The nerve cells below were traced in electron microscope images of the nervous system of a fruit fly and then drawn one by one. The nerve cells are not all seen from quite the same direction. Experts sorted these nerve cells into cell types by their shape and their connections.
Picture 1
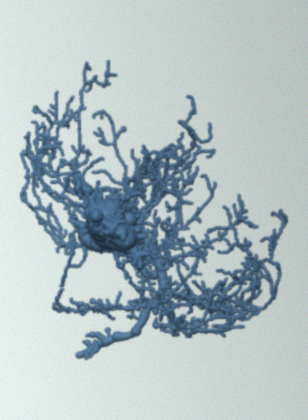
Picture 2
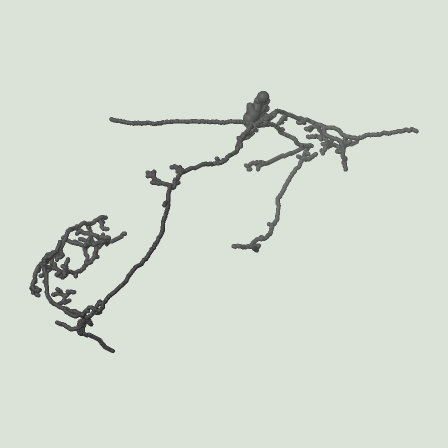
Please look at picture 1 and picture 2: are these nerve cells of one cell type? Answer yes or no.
no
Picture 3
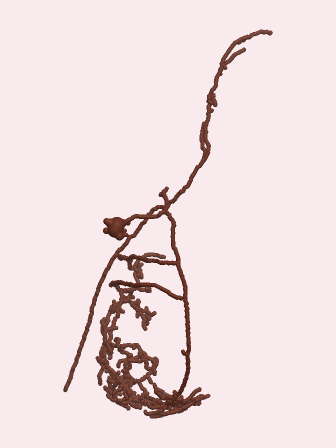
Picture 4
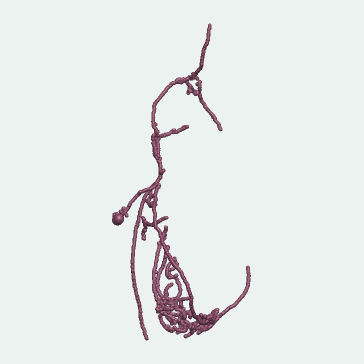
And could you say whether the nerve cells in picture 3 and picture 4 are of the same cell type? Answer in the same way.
yes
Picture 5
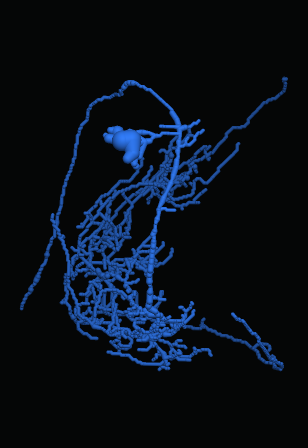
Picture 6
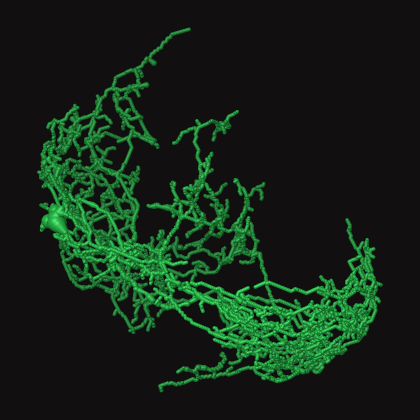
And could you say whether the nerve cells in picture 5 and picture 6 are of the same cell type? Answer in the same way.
no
